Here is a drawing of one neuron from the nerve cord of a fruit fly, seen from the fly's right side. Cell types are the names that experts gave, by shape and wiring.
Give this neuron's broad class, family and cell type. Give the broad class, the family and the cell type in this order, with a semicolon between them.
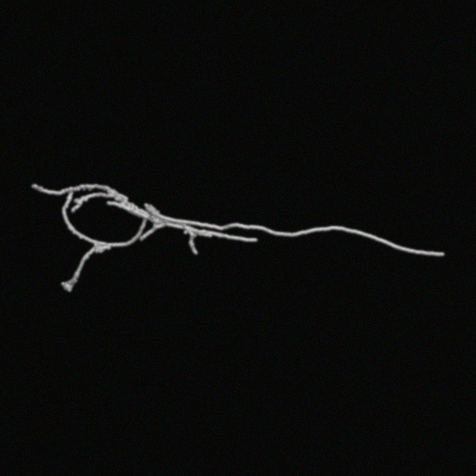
ascending neuron; hemilineage 27X; AN27X018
